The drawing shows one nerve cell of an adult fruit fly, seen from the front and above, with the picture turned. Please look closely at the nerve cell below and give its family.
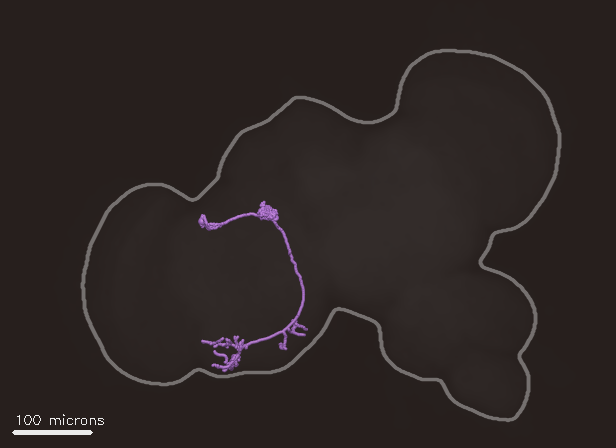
hemilineage ALl1_ventral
